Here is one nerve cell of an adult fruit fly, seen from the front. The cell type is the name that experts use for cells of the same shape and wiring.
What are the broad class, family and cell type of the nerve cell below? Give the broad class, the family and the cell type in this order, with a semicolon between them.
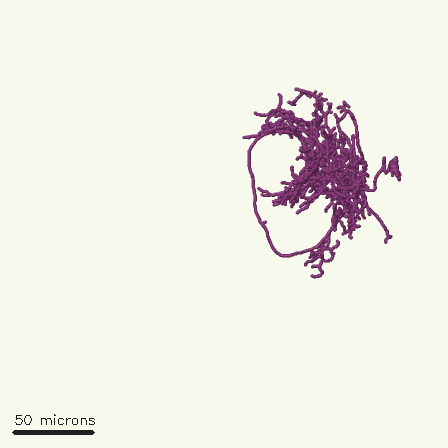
nerve-cord intrinsic neuron; hemilineage 17B; IN17B004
